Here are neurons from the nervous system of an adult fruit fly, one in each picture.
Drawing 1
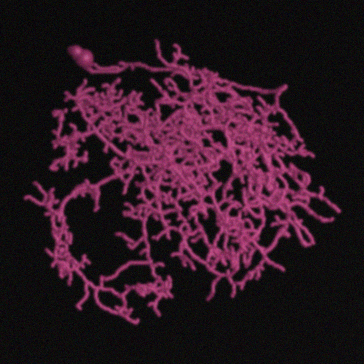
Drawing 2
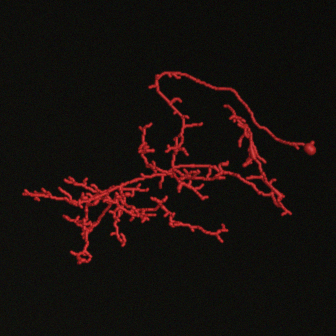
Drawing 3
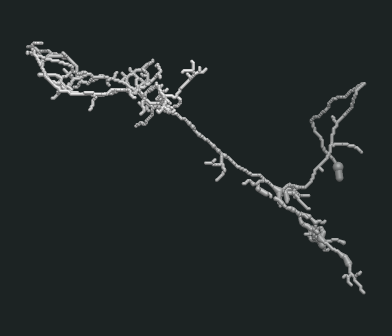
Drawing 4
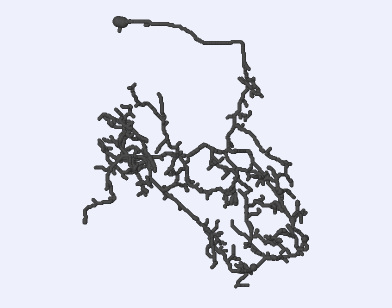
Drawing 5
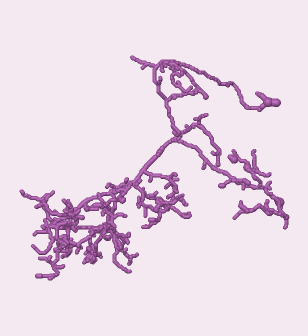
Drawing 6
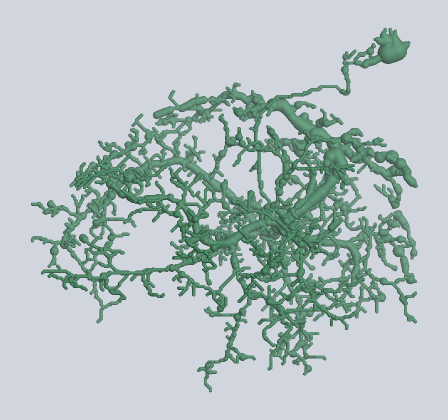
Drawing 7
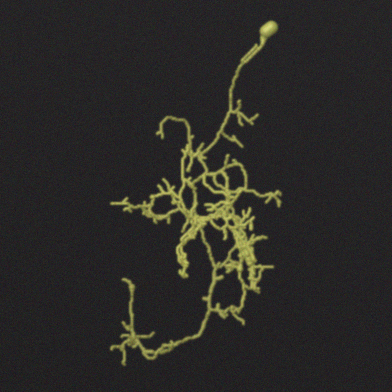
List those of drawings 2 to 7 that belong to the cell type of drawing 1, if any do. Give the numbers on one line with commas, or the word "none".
6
